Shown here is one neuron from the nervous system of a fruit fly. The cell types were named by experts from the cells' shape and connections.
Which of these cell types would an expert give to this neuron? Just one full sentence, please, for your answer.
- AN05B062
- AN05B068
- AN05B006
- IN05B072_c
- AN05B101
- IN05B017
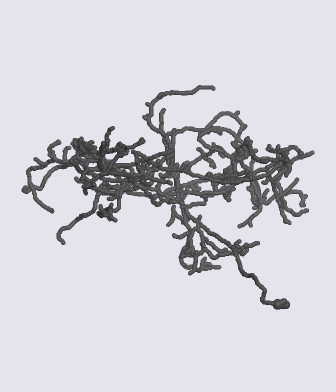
It is as IN05B072_c that this neuron is typed.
